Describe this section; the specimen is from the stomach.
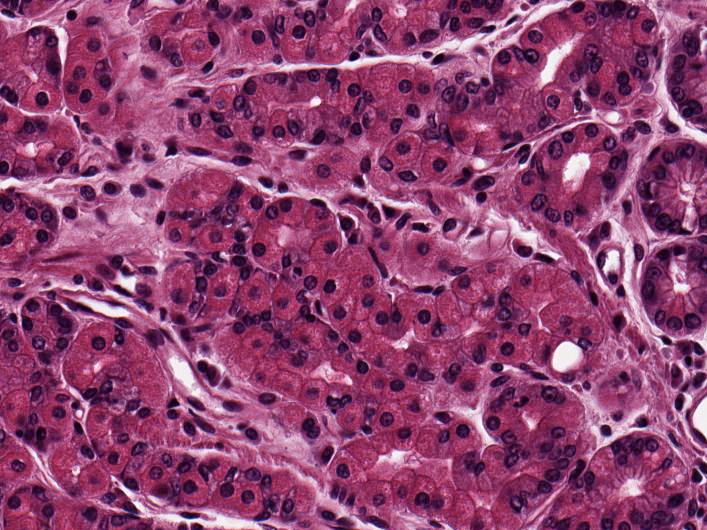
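Looking across the field, it's packed edge to edge with closely set rounded groups of epithelial cells, with thin strands of pale pink connective tissue between them. The cells themselves have plenty of cytoplasm, finely granular and deep pink. On the left and in the centre, most groups show tiny lumens or none that I can see. And the thin septa hold scattered elongated dark nuclei.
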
